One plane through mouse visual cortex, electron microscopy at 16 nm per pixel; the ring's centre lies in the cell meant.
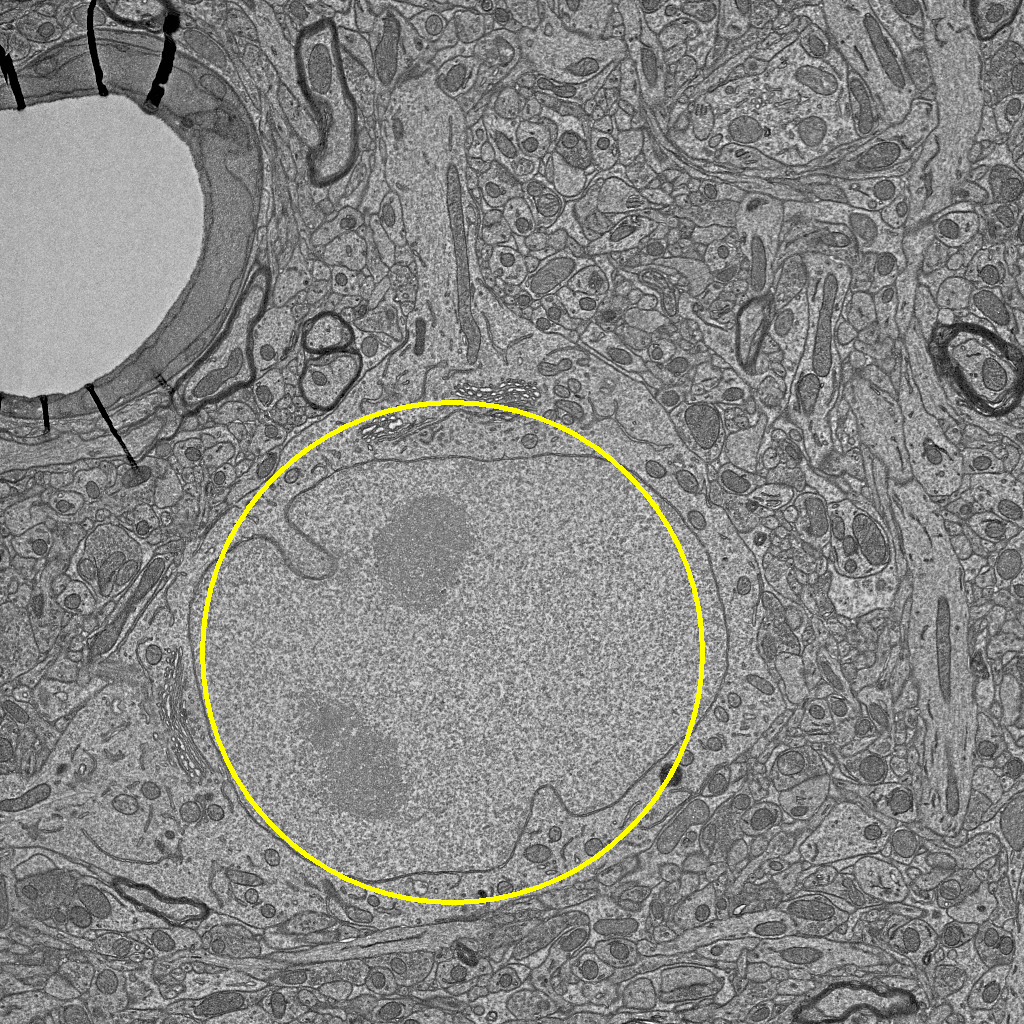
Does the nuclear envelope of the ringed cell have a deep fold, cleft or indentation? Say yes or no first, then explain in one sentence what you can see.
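Yes. The nuclear envelope has a deep, narrow infolding at the upper left of the nucleus.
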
